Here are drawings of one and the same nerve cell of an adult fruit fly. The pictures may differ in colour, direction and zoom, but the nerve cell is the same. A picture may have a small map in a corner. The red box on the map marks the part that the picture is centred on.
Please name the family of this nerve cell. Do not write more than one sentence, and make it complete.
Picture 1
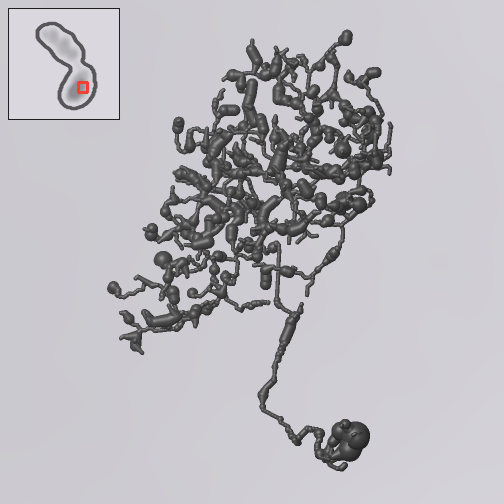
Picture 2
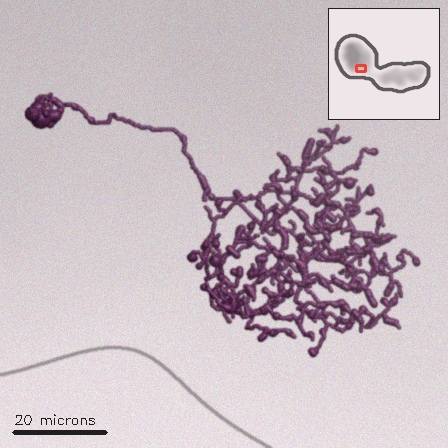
The nerve cell is a member of the Dm family.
